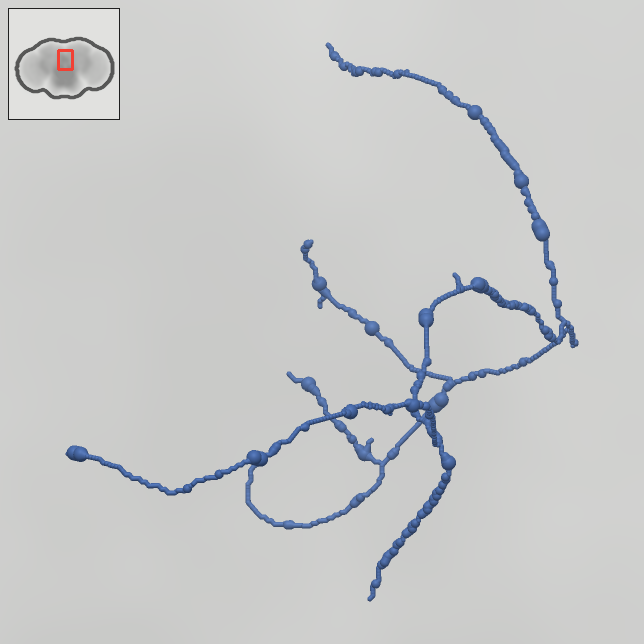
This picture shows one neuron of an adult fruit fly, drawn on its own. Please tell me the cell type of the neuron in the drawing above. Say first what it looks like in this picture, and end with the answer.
The drawing shows no cell body. There are a dozen or fewer branch ends. This is a sensory neuron entering the nerve cord. It is of cell type SNxx20.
